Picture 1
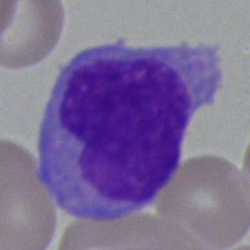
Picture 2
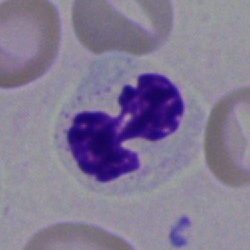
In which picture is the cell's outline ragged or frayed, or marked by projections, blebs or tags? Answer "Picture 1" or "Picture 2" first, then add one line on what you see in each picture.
Picture 1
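What picture 1 shows: The cell outline is irregular, with a ragged, frayed margin at the upper right.
What picture 2 shows: The cell outline is round and smooth.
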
